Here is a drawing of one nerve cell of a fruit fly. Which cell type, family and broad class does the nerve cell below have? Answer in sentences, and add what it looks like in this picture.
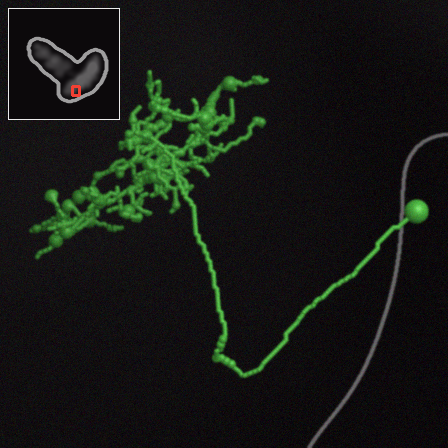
It is of cell type Cm6. Its family is Cm. This is an optic-lobe intrinsic neuron. The cell body can be seen on the right of the picture. Dozens of branch ends can be seen.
